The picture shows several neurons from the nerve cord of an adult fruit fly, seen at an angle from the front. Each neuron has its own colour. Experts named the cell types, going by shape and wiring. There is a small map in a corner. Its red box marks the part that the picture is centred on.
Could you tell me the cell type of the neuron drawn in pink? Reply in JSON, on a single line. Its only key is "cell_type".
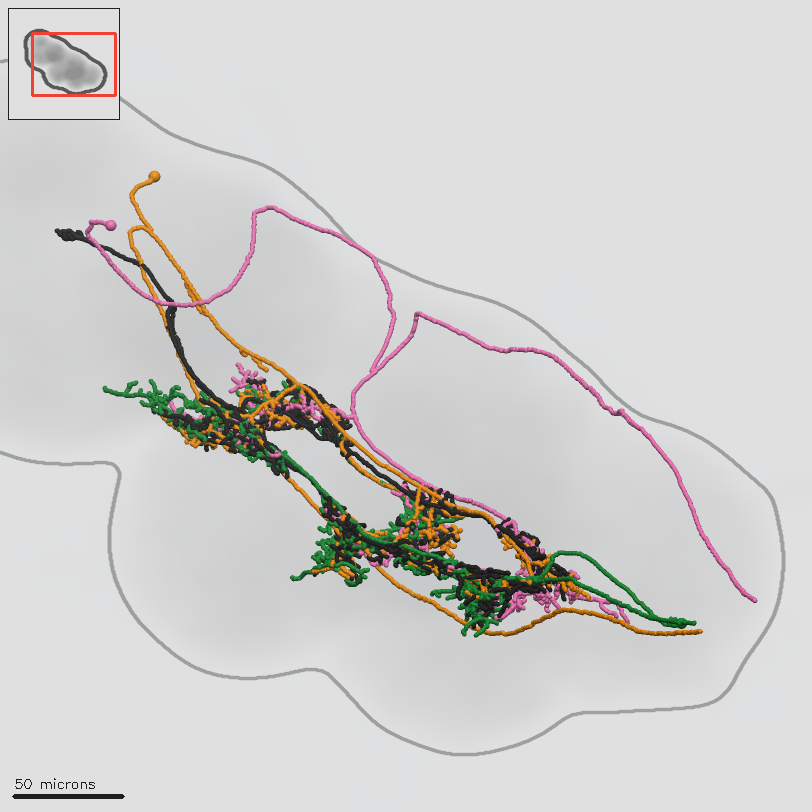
{"cell_type": "AN19B036"}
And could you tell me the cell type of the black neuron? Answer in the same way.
{"cell_type": "IN00A005"}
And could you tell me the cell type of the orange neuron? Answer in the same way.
{"cell_type": "ANXXX098"}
